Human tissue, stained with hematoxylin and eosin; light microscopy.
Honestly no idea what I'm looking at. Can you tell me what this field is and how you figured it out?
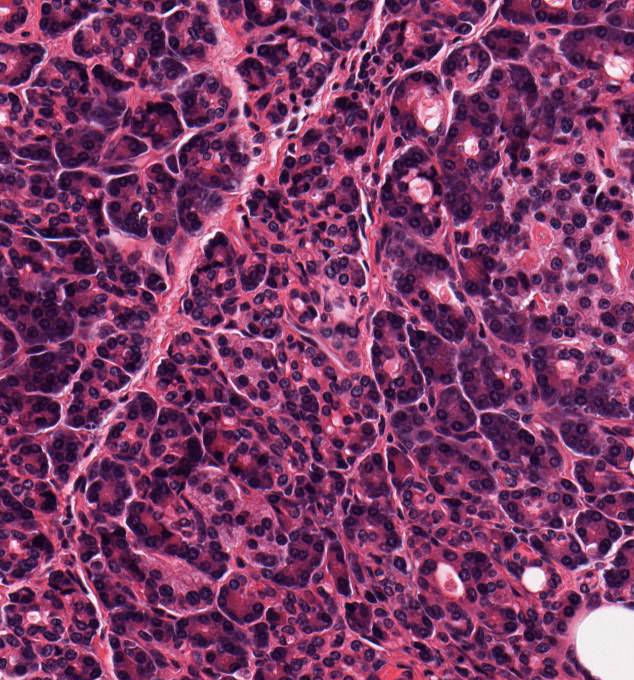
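Exocrine pancreas is the main tissue. Arrangement first: across the field, epithelial cells are packed into small nests and acinus-like clusters separated by thin pink septa.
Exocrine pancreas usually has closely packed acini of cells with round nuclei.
Nuclei next: small, round and dark, with little size variation between cells. Cytoplasm last: moderate in amount, deep pink to purple.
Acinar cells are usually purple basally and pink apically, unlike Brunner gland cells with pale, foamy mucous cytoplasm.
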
